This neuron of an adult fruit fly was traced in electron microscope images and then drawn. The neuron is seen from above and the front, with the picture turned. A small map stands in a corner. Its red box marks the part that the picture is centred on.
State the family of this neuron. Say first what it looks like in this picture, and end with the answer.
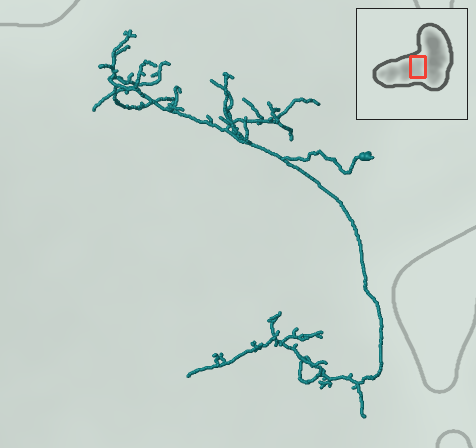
As drawn here it is taller than it is wide. It is a nerve-cord intrinsic neuron. The family is hemilineage 01A.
